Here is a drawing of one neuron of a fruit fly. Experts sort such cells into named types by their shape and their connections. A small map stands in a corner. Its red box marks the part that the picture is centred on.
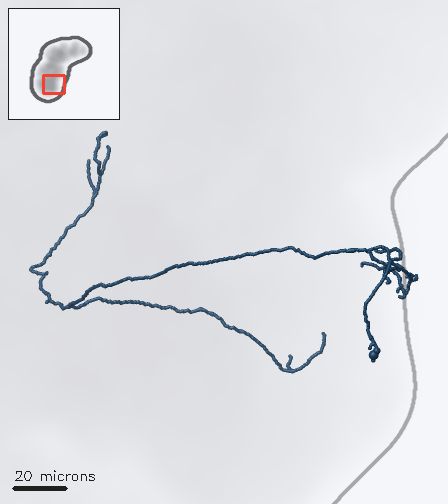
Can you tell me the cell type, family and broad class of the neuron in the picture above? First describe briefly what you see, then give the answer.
By the scale bar it is about 150 microns wide in this view. As drawn here it is wider than it is tall. Its cell type is KCab-s. Its family is called class Kenyon Cell. Its broad class is central-brain intrinsic neuron.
